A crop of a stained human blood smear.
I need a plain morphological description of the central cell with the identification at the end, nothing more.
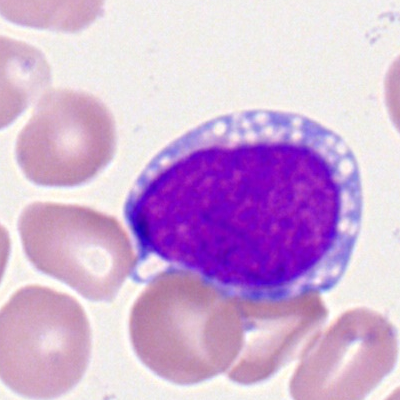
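The outline is oval and smooth. Chromatin is finely stippled, not coarsely clumped. The cytoplasm contains many small clear vacuoles and shows no visible granules. This cell is a myeloblast.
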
